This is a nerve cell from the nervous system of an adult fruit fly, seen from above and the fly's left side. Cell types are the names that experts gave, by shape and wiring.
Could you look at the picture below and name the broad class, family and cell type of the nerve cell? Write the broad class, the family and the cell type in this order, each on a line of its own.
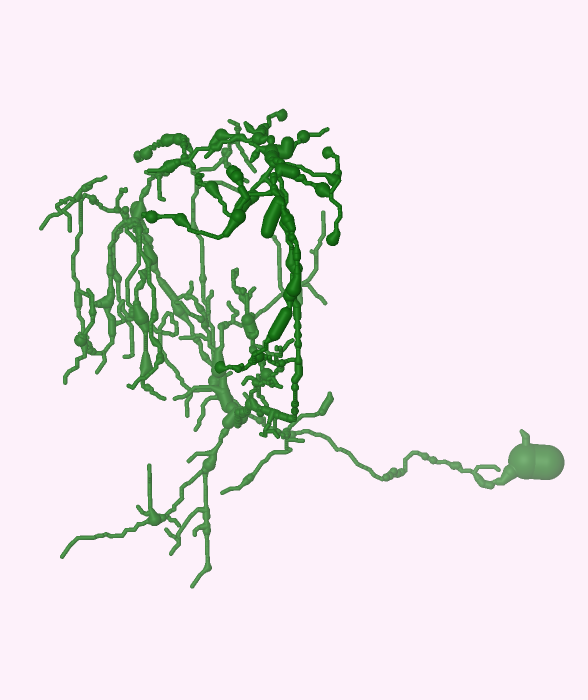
nerve-cord intrinsic neuron
hemilineage 02A
IN02A044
